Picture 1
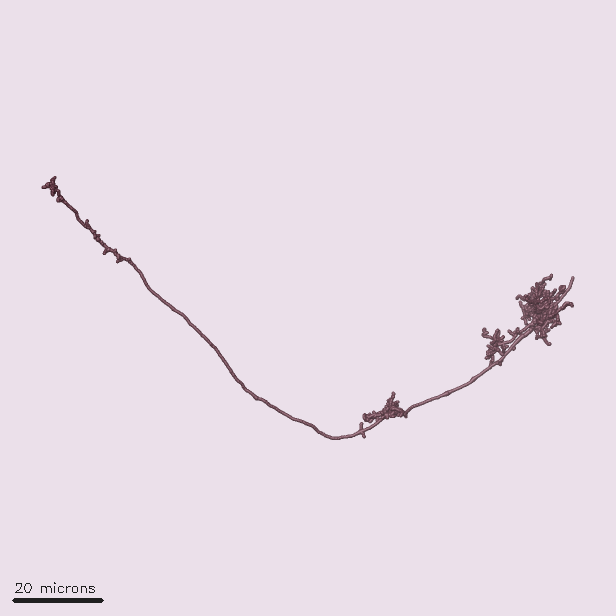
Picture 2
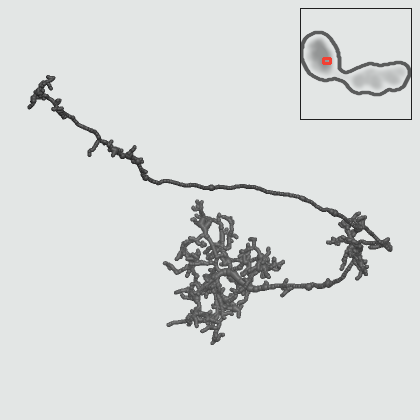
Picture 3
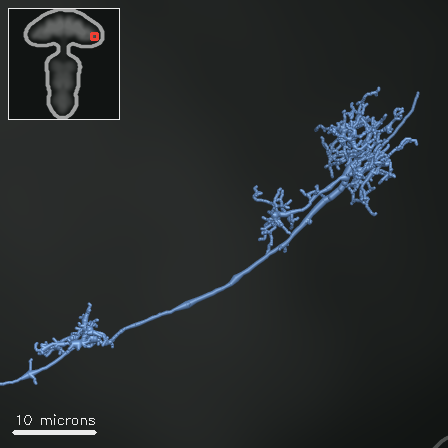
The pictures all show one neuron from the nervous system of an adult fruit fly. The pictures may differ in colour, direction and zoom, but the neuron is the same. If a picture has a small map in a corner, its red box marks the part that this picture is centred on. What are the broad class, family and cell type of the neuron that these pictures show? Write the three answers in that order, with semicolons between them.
optic-lobe intrinsic neuron; Tm; Tm4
